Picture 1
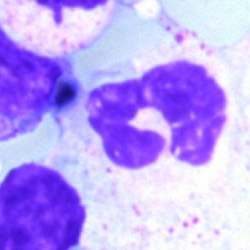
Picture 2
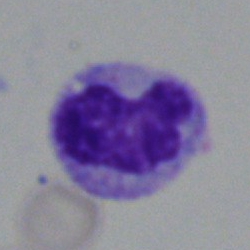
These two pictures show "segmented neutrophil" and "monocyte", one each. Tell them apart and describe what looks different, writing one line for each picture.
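The cell in picture 1 is a segmented neutrophil. The cytoplasm is plentiful and very pale, nearly colourless with a faint pink tint.
The cell in picture 2 is a monocyte. The nucleus fills most of the cell.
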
